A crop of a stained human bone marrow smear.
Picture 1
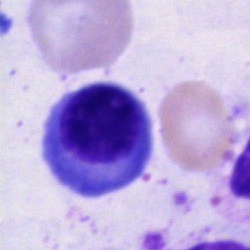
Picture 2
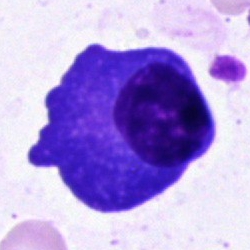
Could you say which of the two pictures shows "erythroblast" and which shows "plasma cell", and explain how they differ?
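The erythroblast is in picture 1, and the plasma cell is in picture 2. Their outlines differ: the erythroblast is round and smooth, while the plasma cell has several rounded, blunt bulges along its left edge. In the erythroblast the chromatin is dense and dark purple, with darker clumps in it.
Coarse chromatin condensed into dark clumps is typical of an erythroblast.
The erythroblast's cytoplasm shows neither granules nor vacuoles. In the plasma cell the nucleus lies off-centre, toward the right side of the cell.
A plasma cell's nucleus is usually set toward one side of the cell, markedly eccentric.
The plasma cell's cytoplasm stains a deep blue and is abundant, taking up more of the cell than the nucleus does.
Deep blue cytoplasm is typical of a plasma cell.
Beside the erythroblast, a red cell lies close on the right without touching it, and that picture is slightly soft in focus. Next to the plasma cell, a small purple fragment lies just beyond its upper right edge.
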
